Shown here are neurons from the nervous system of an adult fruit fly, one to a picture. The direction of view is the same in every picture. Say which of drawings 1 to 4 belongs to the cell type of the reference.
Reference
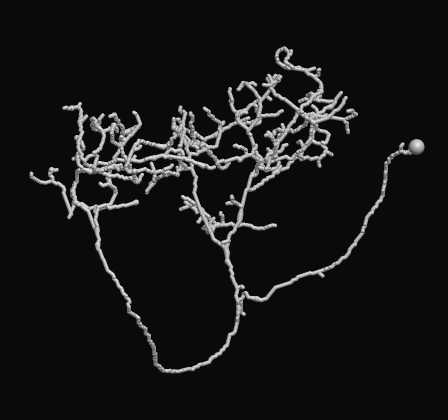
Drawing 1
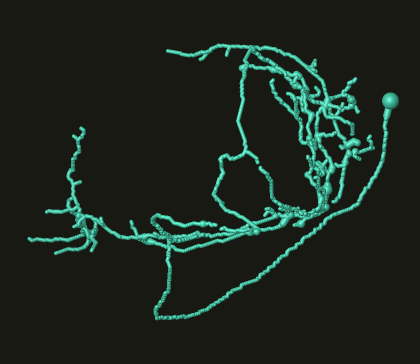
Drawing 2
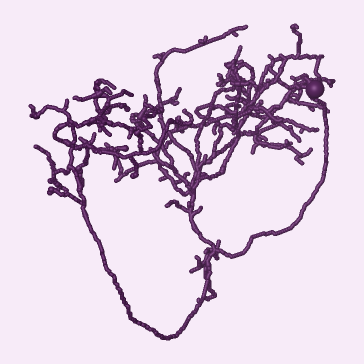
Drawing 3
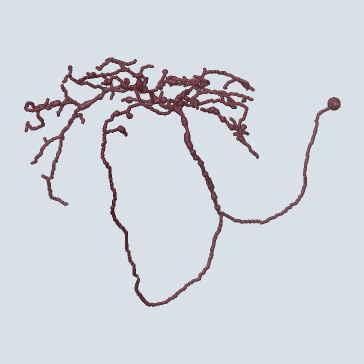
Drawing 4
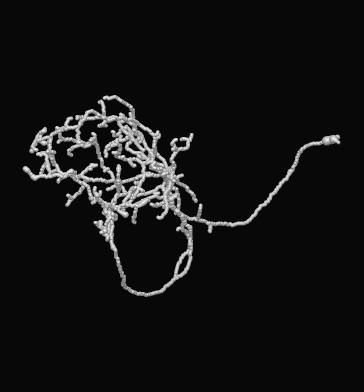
2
